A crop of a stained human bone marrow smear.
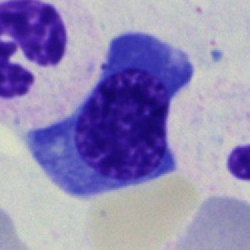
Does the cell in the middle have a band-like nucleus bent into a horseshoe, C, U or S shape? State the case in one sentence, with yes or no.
No, there is a compact round or oval nucleus rather than a bent band.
